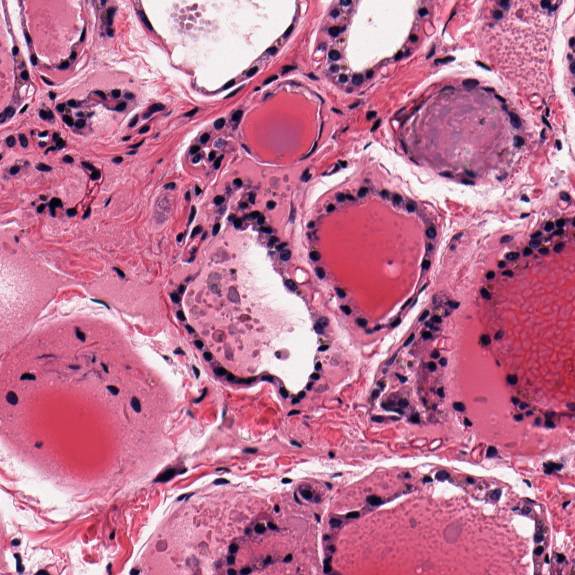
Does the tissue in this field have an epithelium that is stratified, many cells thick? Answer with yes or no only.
No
